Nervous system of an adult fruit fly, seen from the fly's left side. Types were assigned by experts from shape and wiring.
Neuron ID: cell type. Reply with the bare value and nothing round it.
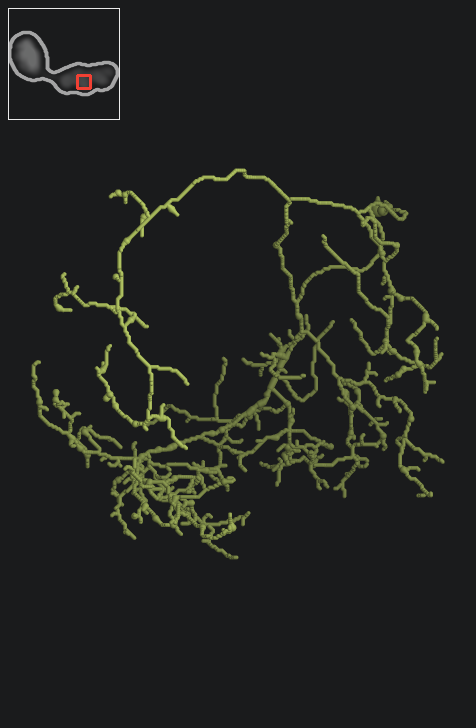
IN03A076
